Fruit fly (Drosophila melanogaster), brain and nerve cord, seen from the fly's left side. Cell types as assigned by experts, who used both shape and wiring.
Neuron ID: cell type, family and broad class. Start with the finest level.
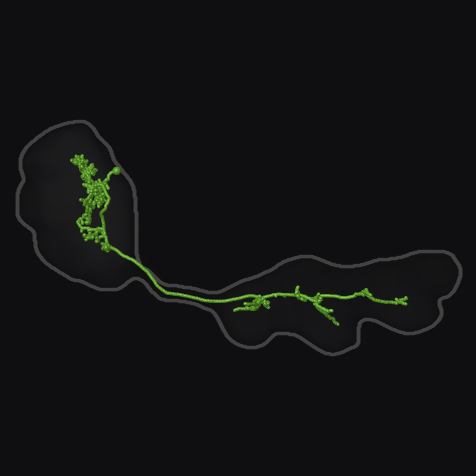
DNp47; DNp; descending neuron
